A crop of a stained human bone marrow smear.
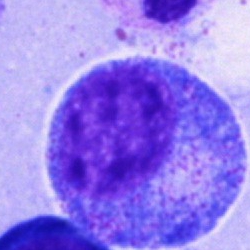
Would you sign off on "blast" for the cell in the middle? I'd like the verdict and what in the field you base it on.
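Item one: a round, smooth outline. Item two: a nucleus set off-centre toward the left. Item three: purple chromatin, with darker patches scattered among lighter areas. Item four: a paler area of cytoplasm just to the right of the nucleus. At the lower left edge, the dark nucleus of another cell touches this one.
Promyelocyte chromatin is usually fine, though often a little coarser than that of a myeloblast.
The name blast does not fit; this cell is a promyelocyte.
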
